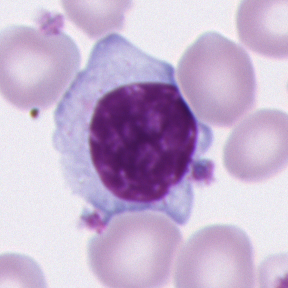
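Typical lymphocyte in a stained smear of peripheral blood, the central cell. Its outline is irregular and angular, with several pointed corners. The cytoplasm is abundant and pale grey-blue, with a few fine pink-purple granules scattered through it. No vacuoles are seen in the cytoplasm.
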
